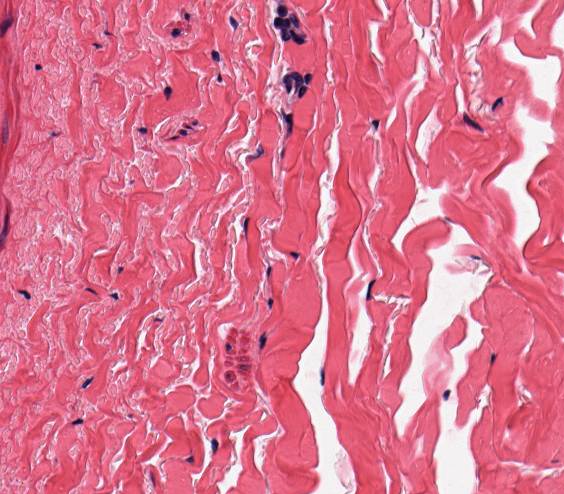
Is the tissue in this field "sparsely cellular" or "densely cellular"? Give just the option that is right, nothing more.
Sparsely cellular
